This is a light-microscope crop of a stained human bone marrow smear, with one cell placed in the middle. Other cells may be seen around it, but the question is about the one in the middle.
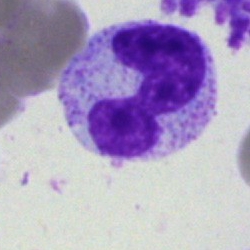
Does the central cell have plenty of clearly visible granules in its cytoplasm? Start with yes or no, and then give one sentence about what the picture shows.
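Yes. Fine pink-purple granules are scattered throughout the cytoplasm.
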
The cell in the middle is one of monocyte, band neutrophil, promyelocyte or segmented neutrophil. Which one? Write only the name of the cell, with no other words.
band neutrophil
